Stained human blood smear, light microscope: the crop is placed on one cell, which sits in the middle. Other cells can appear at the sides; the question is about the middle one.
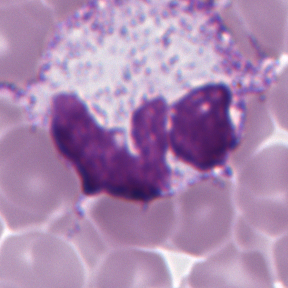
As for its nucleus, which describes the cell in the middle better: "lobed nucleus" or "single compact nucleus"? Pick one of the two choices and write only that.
Lobed nucleus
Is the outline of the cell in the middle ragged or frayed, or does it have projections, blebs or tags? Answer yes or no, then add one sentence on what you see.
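Yes. The cell outline is irregular and ragged, with granules along its edge.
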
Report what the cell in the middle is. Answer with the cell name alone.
neutrophil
